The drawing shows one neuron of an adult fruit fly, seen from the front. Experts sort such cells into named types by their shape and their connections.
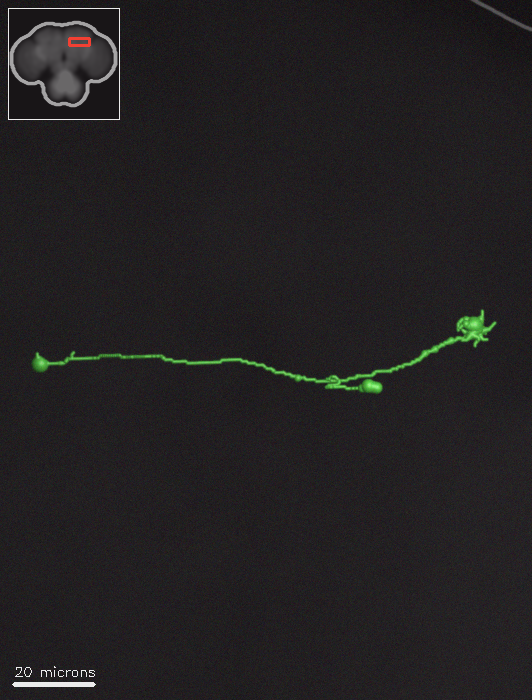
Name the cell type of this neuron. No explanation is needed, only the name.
TuBu09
